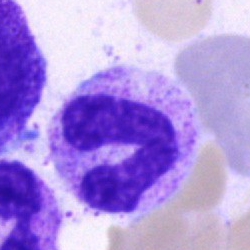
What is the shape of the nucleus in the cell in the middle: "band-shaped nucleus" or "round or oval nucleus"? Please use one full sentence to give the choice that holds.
What the nucleus forms is a curved band rather than separate lobes.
